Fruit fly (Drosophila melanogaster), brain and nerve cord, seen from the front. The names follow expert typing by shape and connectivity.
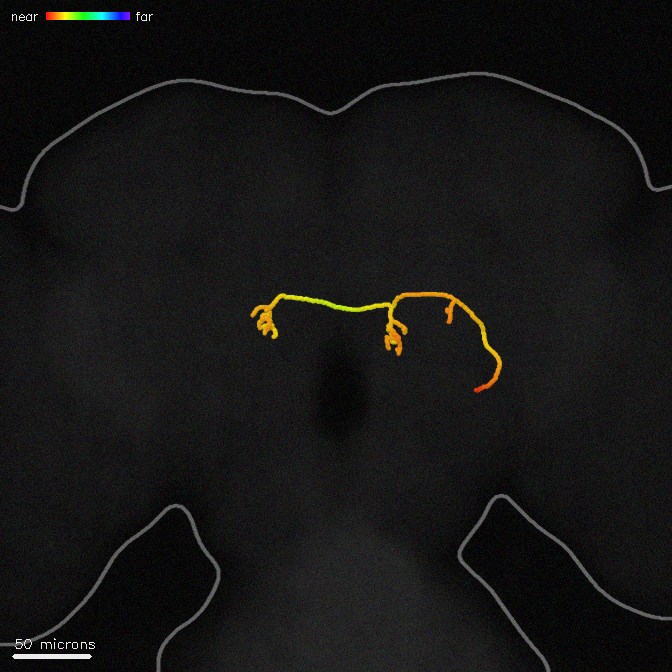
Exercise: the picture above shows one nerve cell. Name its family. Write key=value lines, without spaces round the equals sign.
family=class olfactory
